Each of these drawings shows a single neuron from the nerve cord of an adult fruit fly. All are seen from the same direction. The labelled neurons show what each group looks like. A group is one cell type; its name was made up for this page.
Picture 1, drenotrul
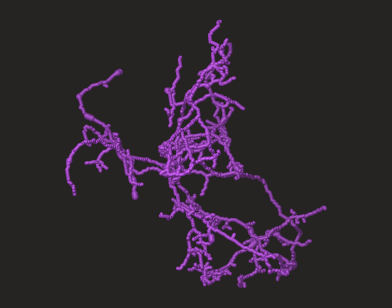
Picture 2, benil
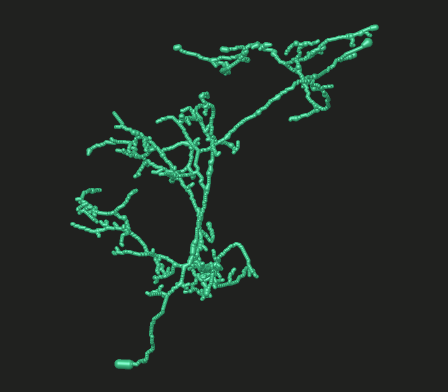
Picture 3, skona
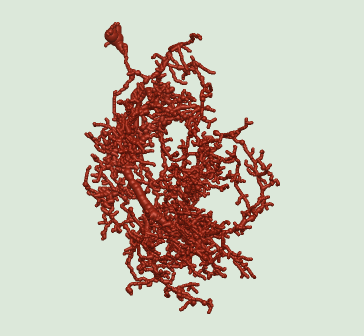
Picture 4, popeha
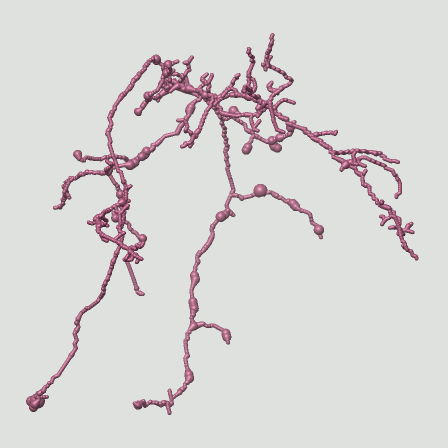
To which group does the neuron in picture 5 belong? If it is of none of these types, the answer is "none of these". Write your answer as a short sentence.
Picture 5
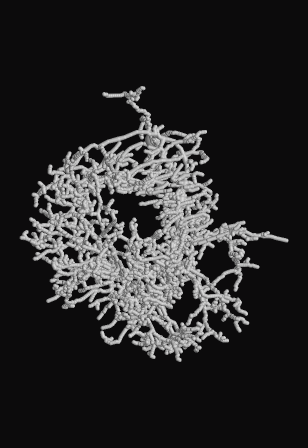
It belongs to skona.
